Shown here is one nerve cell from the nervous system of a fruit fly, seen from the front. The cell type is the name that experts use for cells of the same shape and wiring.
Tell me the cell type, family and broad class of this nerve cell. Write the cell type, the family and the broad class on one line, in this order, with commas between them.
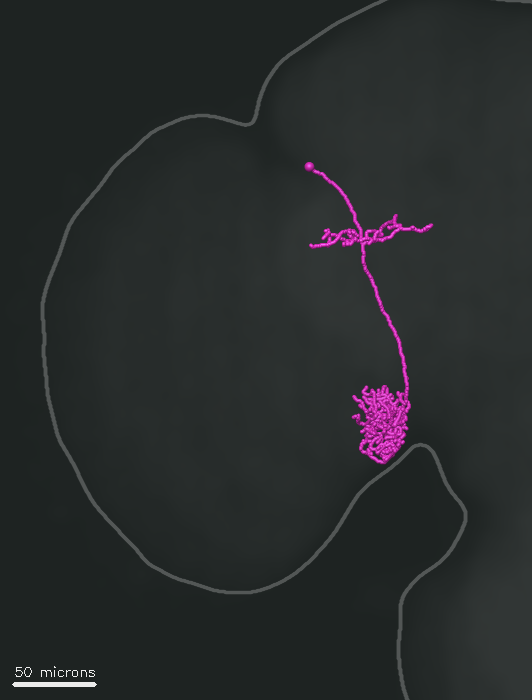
LC11, hemilineage VPNp3, visual projection neuron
